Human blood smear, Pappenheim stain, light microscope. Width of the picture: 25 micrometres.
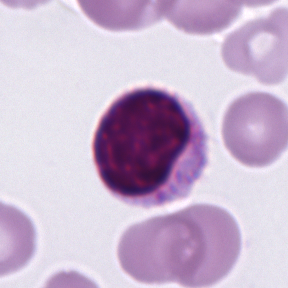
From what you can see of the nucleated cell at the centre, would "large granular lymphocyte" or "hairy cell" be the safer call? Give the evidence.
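It's a large granular lymphocyte, not a hairy cell. What settles it is the few fine reddish-purple granules lying in the cytoplasm.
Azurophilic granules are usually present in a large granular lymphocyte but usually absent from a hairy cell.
Beyond that, the cell is about 10 micrometres across, with an oval nucleus that sits off-centre toward the left and fills about 70% of the cell's area. The pale bluish-lilac cytoplasm forms a narrow crescent on the right side of the nucleus.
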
